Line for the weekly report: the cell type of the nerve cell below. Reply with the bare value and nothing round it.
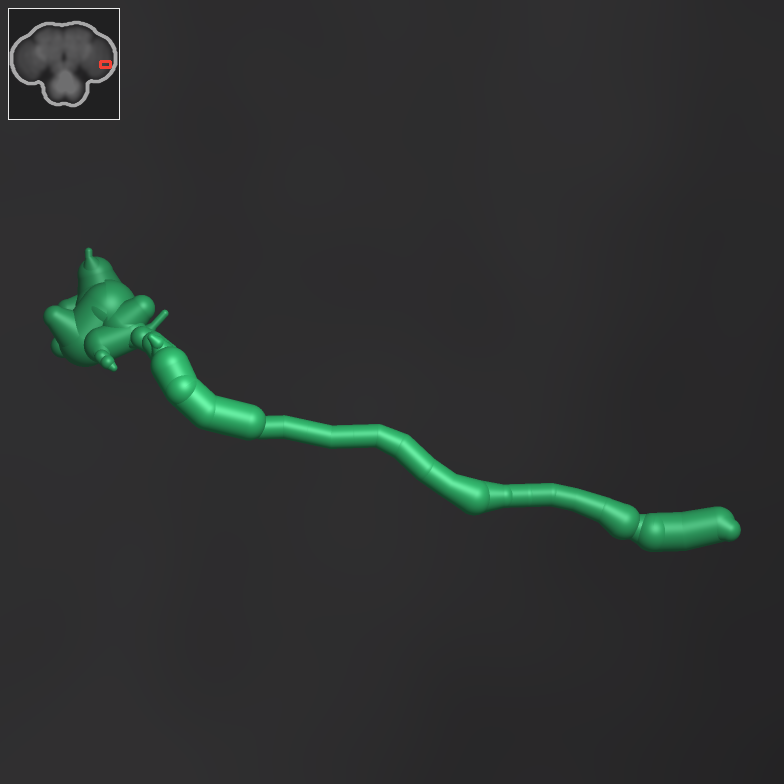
L2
